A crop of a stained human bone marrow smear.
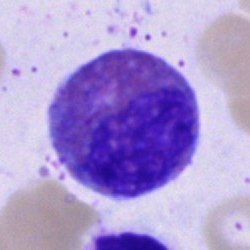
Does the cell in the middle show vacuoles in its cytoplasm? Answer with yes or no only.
No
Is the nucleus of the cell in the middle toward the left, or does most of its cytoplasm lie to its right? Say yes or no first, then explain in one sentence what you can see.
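No. The nucleus fills most of the cell and sits towards the lower right.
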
